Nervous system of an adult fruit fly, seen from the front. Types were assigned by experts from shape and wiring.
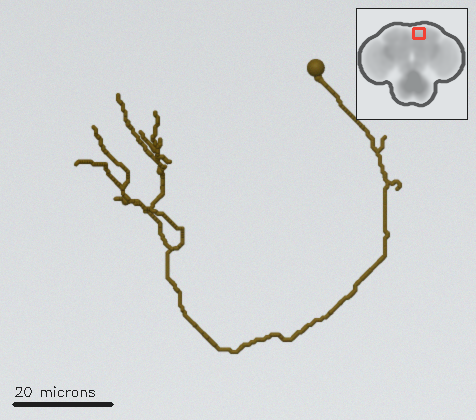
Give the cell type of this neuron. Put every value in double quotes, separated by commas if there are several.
"CB1548"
